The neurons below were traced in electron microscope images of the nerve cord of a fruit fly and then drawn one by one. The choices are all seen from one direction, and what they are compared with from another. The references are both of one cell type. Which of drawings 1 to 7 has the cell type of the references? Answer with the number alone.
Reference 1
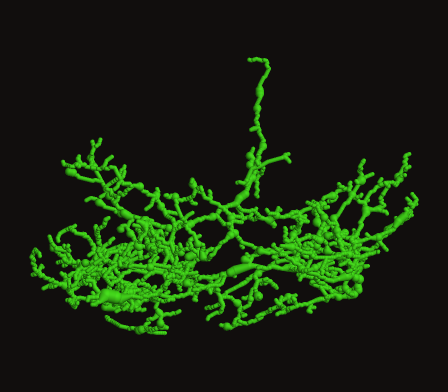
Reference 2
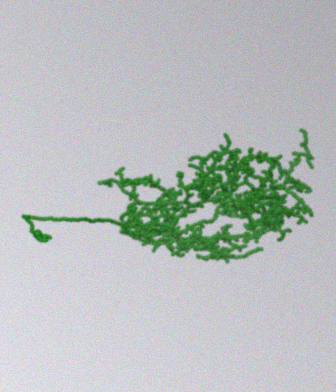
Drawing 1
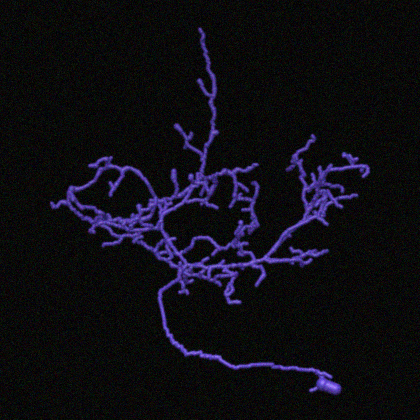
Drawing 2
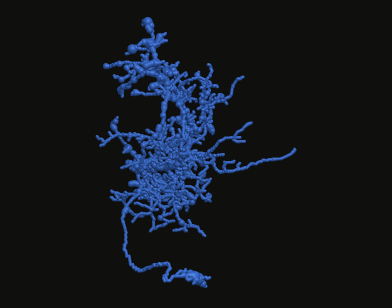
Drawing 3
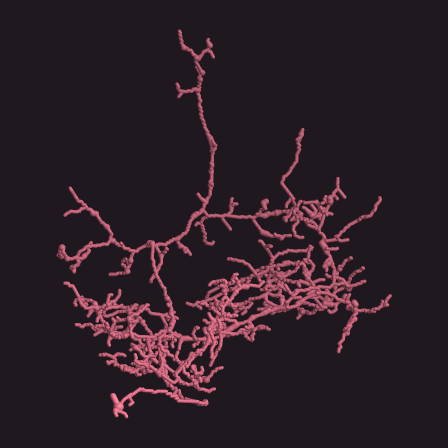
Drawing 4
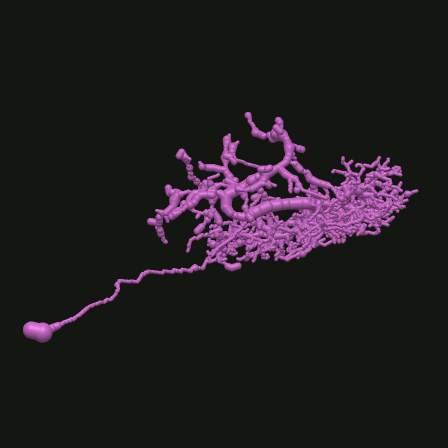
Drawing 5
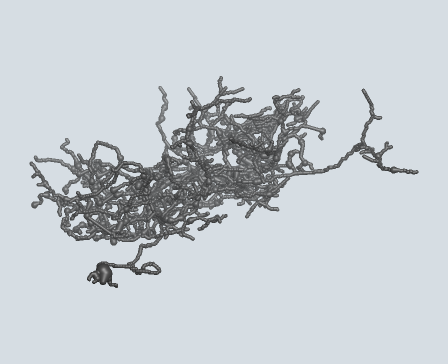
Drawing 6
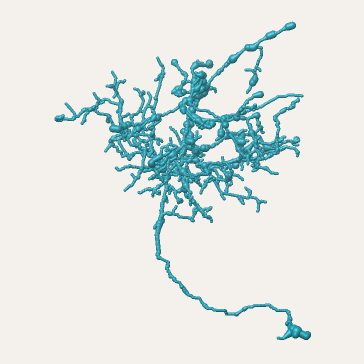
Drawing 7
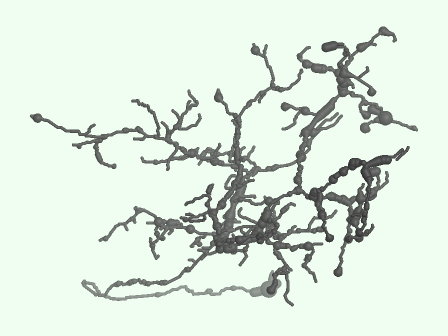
3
